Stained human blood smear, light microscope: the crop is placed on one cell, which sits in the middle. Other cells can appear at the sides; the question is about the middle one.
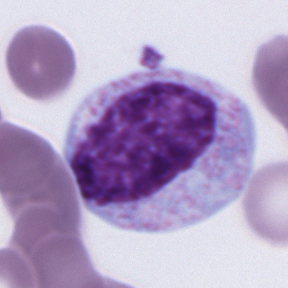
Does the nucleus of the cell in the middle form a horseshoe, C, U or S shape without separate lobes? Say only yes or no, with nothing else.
No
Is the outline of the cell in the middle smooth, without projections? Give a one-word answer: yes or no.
Yes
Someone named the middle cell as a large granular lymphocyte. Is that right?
no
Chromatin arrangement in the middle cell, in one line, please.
Heads up, the chromatin in this one is coarsely clumped.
